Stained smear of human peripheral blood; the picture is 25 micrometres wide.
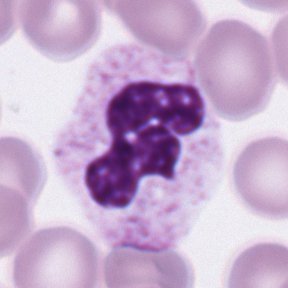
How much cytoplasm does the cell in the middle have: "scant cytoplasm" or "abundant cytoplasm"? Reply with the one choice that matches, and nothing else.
Abundant cytoplasm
